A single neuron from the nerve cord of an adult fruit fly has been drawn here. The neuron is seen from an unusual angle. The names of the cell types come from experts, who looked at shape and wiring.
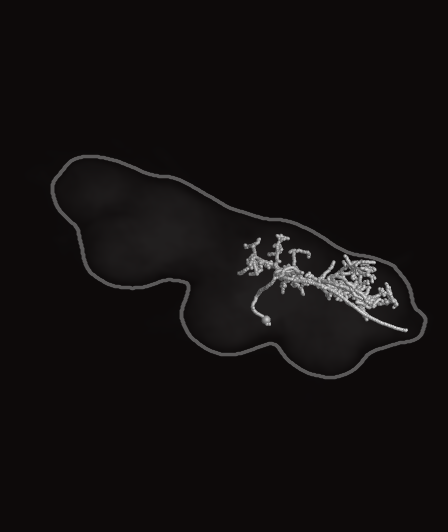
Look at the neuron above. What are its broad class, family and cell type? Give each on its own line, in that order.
ascending neuron
hemilineage 06B
AN06B011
